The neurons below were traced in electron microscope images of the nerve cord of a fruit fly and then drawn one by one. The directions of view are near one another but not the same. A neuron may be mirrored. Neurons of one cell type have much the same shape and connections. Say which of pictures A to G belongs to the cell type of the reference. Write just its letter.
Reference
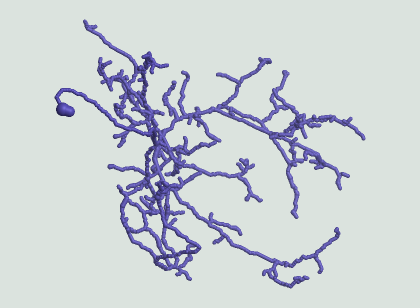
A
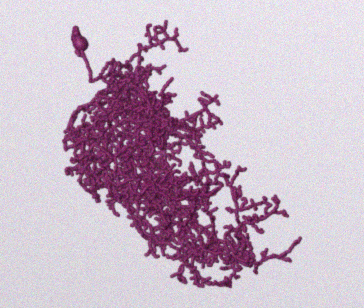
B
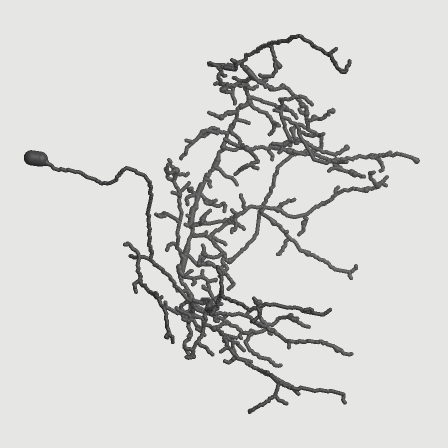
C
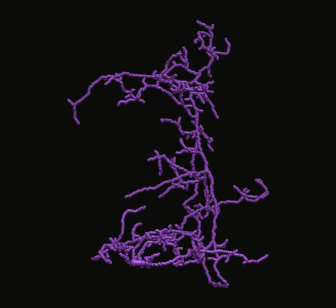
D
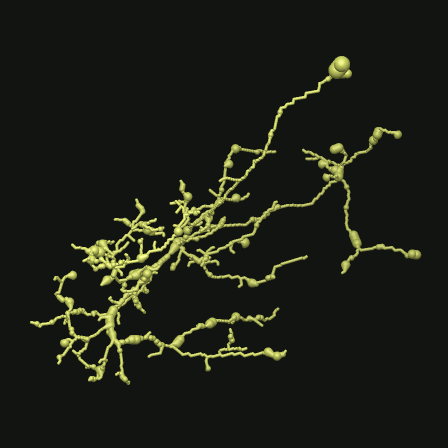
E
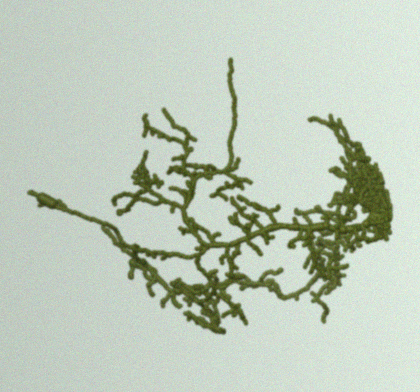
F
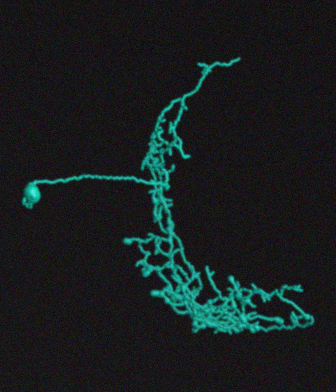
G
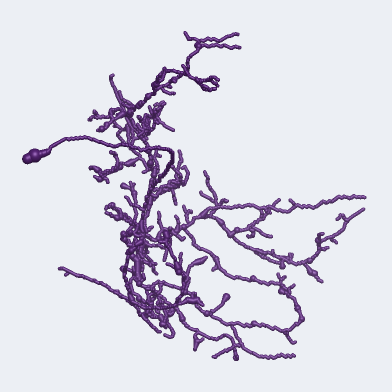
G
